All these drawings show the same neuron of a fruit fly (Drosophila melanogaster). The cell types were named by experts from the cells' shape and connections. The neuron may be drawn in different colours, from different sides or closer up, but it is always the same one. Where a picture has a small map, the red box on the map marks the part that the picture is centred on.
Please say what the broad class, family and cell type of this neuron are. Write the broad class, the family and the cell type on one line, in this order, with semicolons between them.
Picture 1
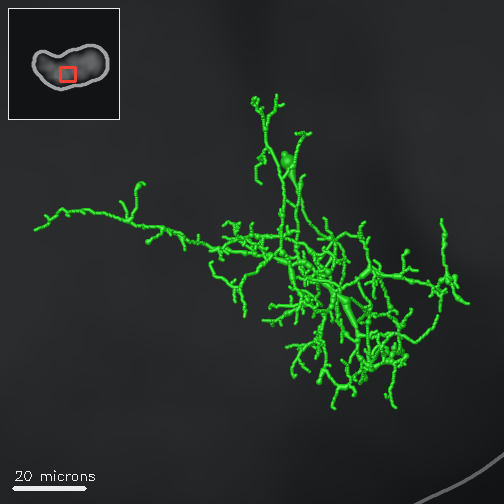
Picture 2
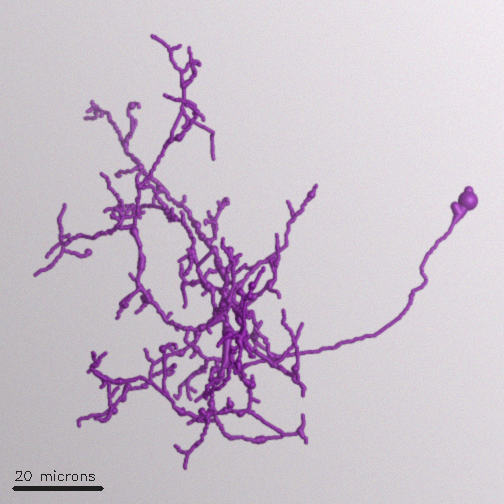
nerve-cord intrinsic neuron; hemilineage 20A.22A; IN20A.22A040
